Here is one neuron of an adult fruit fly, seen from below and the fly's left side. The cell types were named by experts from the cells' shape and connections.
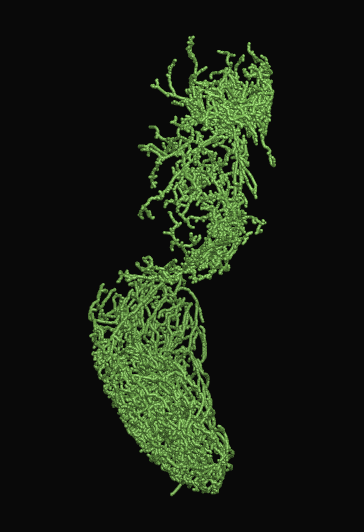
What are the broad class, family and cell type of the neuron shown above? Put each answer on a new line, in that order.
visual centrifugal neuron
hemilineage DM1_posterior
MeVC11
